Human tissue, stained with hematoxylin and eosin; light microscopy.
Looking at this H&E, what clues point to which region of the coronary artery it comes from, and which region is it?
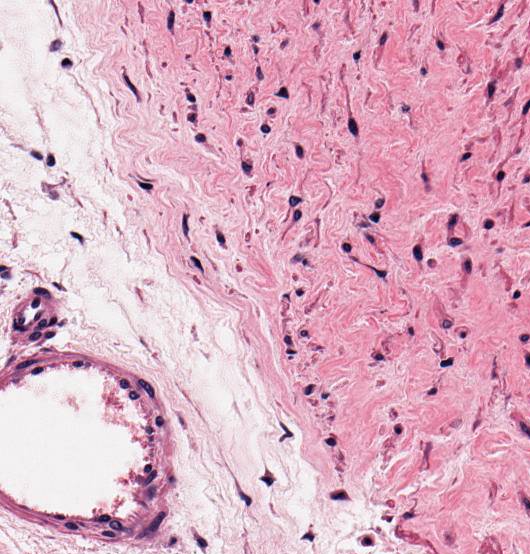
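In this field is the tunica adventitia. Pink collagenous stroma fills the right and upper part, with scattered spindle-shaped and stellate fibroblast nuclei lying singly and fairly evenly through it.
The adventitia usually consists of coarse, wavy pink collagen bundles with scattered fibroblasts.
Down the left side runs a paler zone, loose and wispy, with few nuclei and much clear space between its fibres. No epithelium is present anywhere in the field.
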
